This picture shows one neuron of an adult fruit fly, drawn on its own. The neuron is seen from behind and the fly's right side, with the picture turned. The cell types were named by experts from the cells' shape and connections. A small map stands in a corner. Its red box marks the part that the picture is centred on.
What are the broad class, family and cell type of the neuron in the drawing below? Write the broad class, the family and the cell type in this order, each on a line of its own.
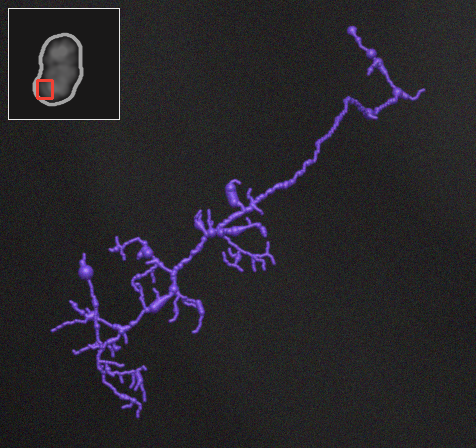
optic-lobe intrinsic neuron
Tm
Tm12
